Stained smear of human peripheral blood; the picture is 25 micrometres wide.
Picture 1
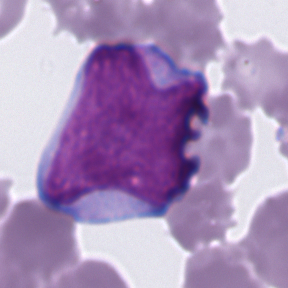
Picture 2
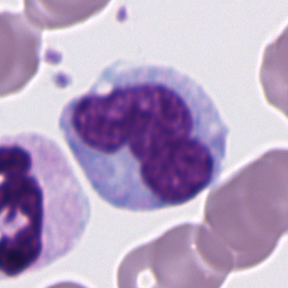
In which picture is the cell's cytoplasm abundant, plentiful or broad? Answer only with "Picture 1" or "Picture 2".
Picture 2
